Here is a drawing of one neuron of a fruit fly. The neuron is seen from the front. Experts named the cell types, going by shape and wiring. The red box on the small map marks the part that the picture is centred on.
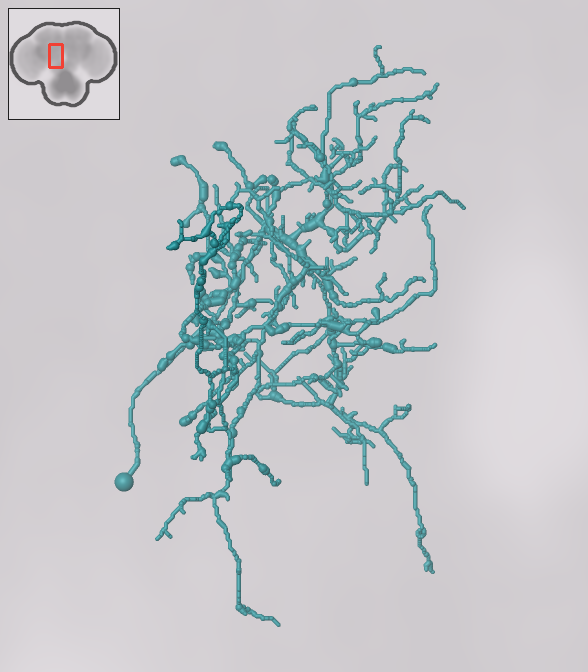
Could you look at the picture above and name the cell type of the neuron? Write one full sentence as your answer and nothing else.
This neuron is given the cell type PS262.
